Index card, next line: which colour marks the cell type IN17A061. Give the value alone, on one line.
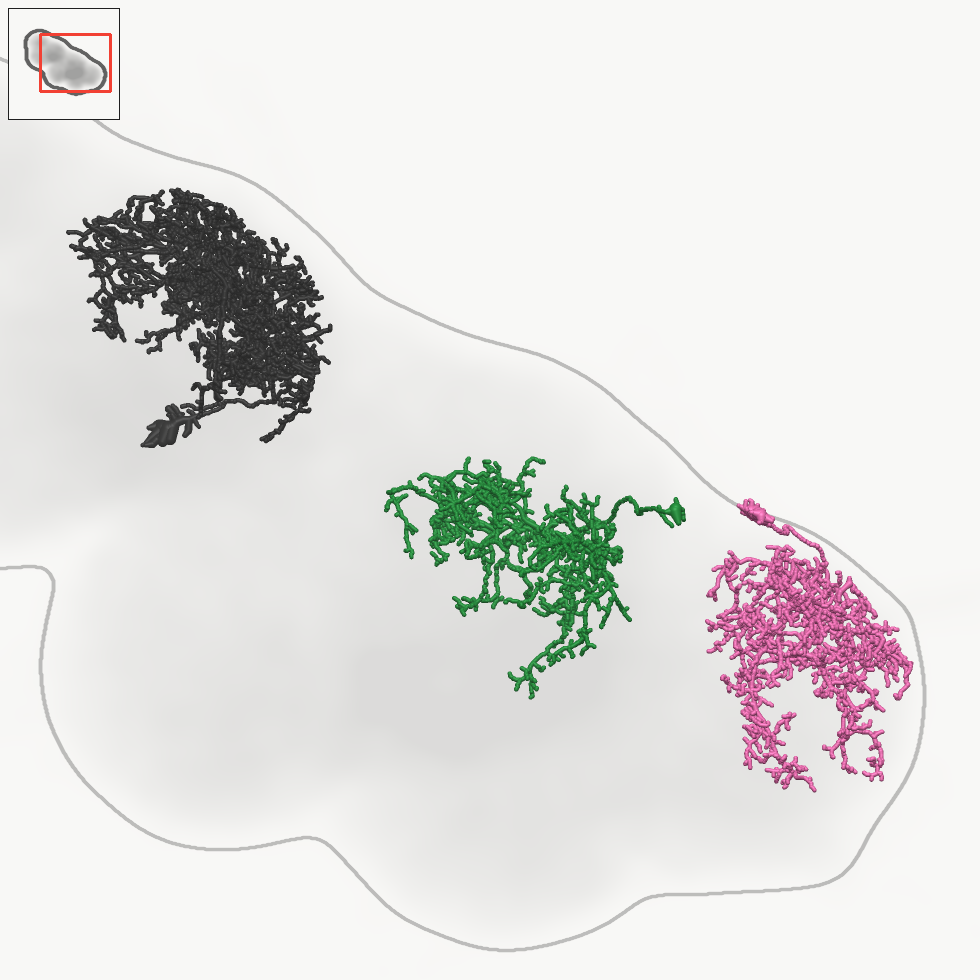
green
